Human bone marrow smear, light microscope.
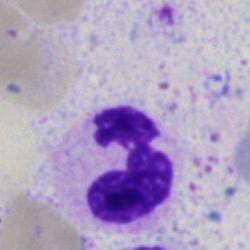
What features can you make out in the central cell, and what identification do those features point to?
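See how the nucleus is a single curved band, bent like the numeral 3 with its open side facing left? The chromatin's dark purple and coarsely clumped, and there's no nucleolus to be seen. The outer edge of the cell is faint, tricky to trace against the background. That one's a segmented neutrophil.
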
